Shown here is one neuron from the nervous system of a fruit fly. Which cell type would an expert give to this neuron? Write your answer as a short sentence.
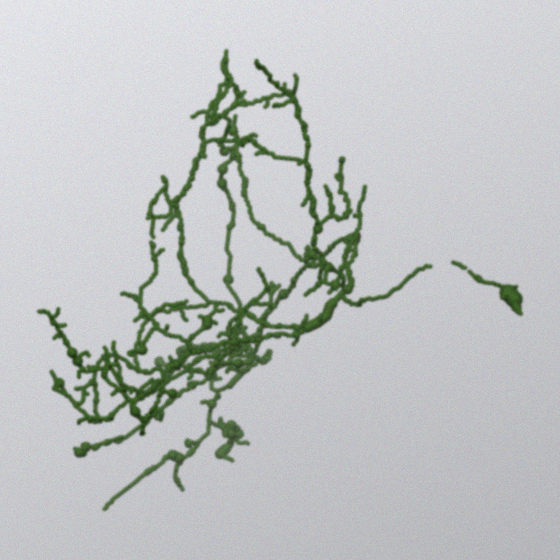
The cell type is CB2896.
